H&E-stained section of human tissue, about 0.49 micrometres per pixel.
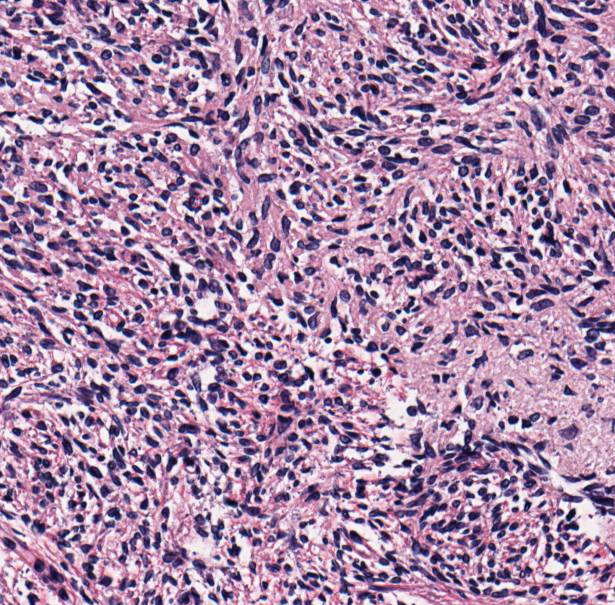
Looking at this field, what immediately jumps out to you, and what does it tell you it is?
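The field shows ovarian cortex. Spindle cells lie in short fascicles running in varying, intersecting directions.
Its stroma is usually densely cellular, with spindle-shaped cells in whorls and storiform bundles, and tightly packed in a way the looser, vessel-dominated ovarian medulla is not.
Nuclei are dark and oval to elongated, the cytoplasm scant and pale pink with indistinct borders.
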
